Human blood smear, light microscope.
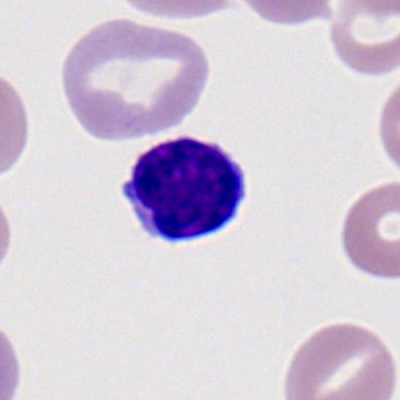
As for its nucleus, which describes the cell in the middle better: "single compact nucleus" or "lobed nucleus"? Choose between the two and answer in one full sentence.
There is a single undivided, compact nucleus of round, oval or kidney shape in the cell.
